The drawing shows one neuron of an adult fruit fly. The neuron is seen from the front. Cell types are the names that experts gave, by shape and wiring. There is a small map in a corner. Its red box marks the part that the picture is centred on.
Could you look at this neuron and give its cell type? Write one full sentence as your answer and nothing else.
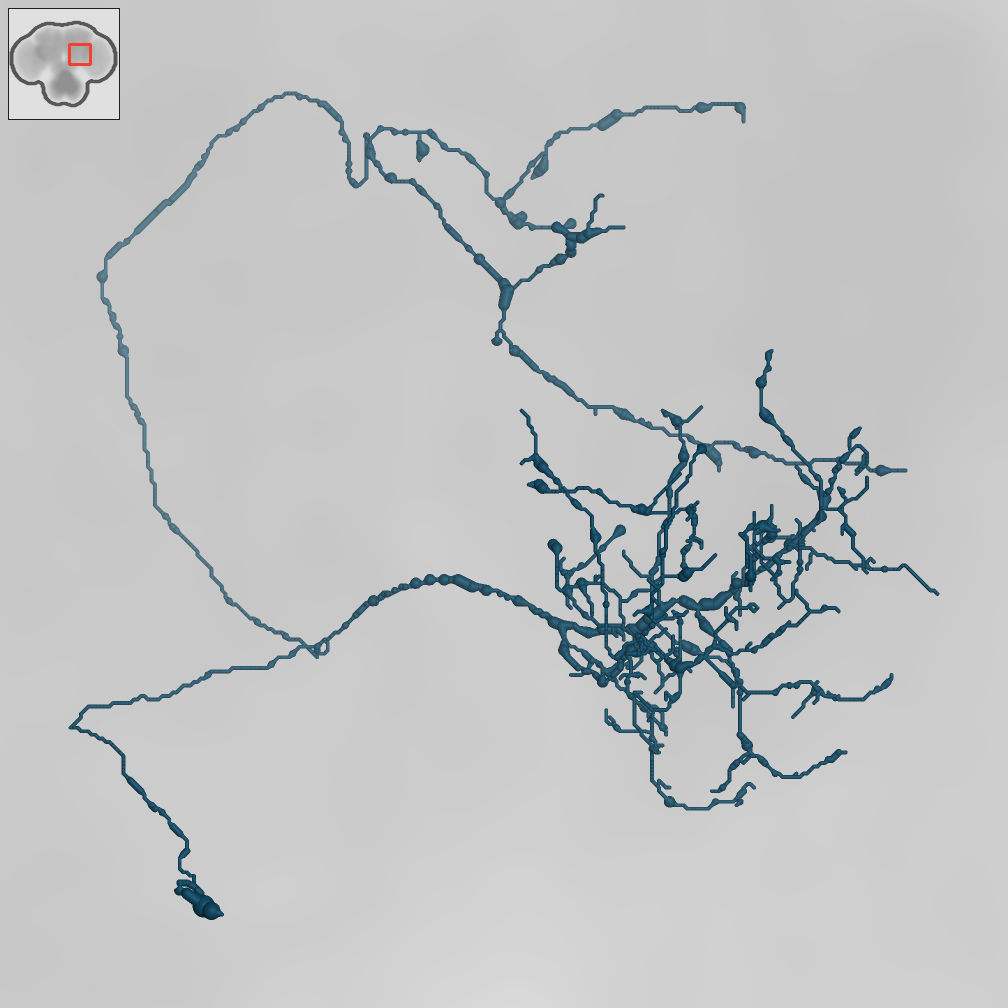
The cell type for the neuron is AVLP455.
